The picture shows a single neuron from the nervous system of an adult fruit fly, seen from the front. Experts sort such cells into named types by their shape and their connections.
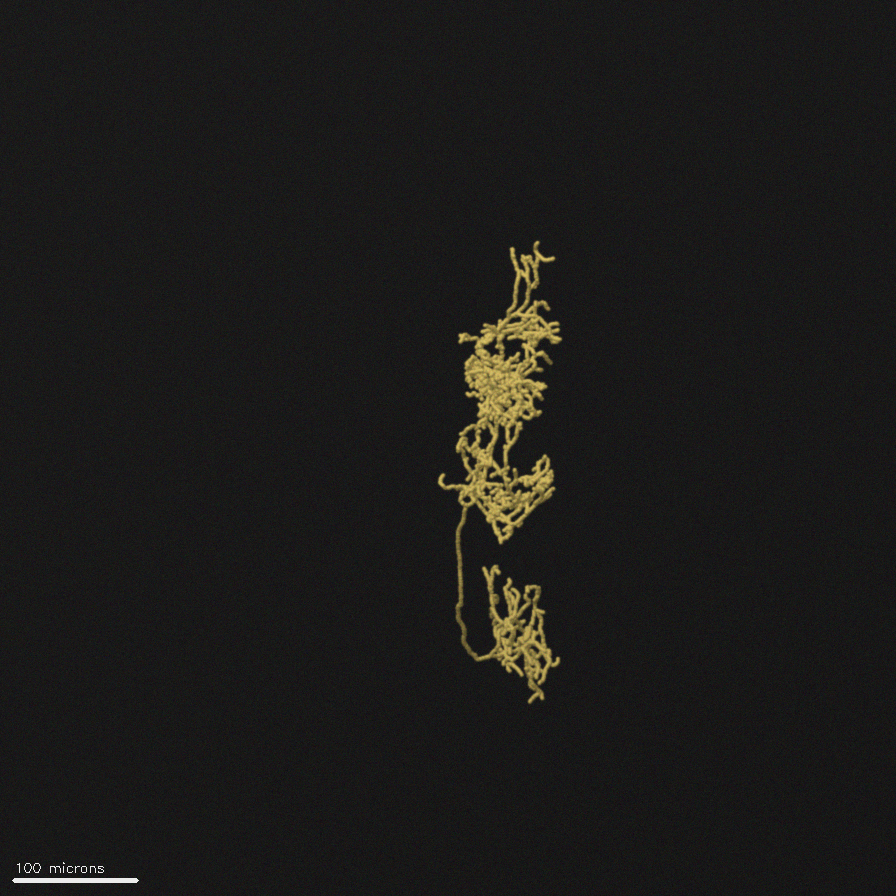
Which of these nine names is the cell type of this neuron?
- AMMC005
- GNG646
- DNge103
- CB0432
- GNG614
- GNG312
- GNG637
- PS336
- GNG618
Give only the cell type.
DNge103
